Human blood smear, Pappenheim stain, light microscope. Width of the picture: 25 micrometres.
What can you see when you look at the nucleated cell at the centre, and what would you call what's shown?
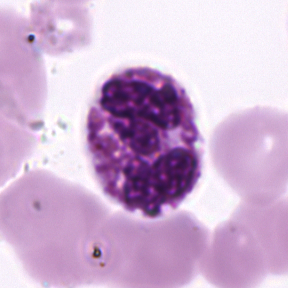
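Smooth oval outline, about 13 by 10 micrometres; no projections from the surface. Chromatin dark purple, coarsely clumped. Cytoplasm holds reddish-purple granules, plainest on the left. Eosinophil.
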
